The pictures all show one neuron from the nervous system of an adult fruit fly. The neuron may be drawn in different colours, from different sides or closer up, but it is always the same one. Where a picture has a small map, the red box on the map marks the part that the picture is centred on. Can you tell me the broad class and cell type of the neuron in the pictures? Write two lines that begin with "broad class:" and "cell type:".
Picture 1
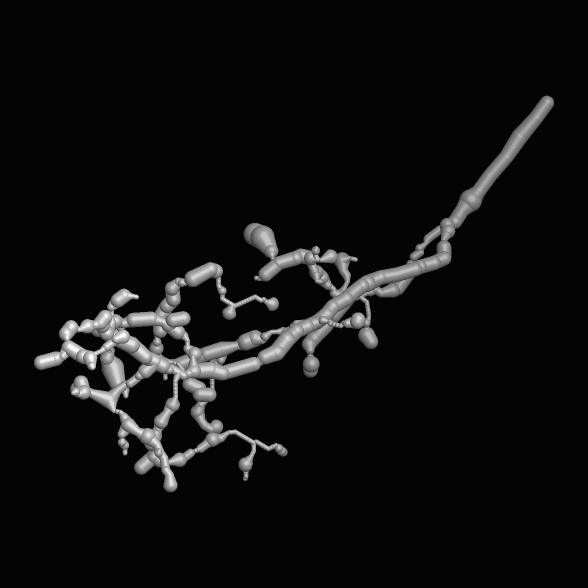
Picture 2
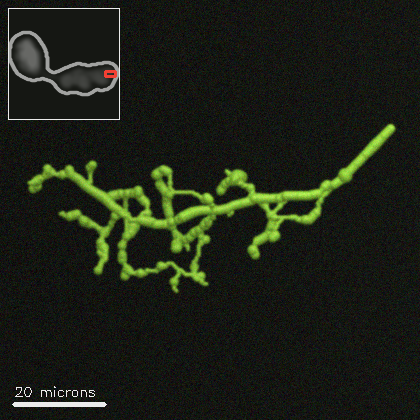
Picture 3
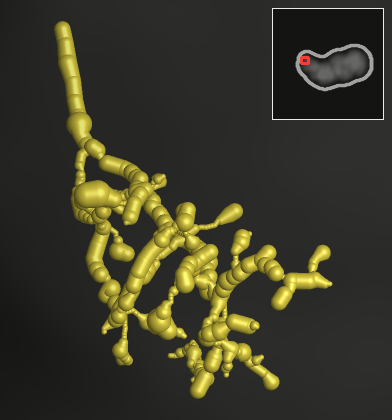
broad class: sensory neuron entering the nerve cord
cell type: SNxx23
